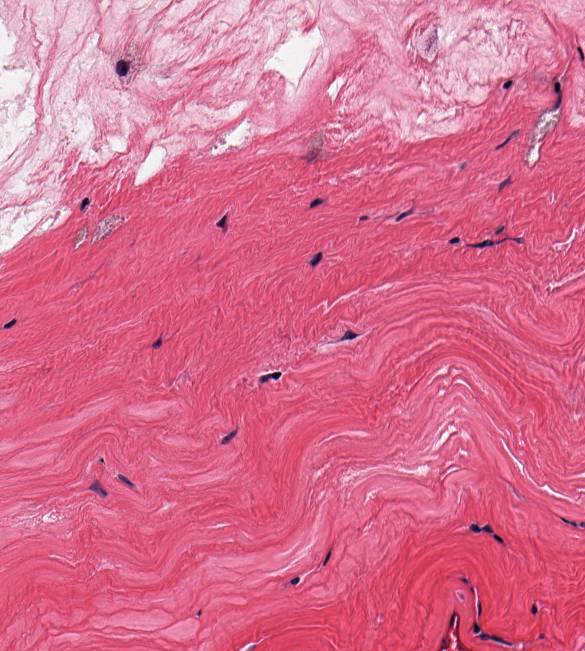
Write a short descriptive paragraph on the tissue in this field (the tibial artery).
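Background: most of the field is dense, deeply eosinophilic fibrous tissue, with a paler, looser zone along the top edge. Arrangement: across the middle, a band of compact collagen slants upward from the left toward the upper right. Cells: sparse, with small, dark, elongated fibroblast nuclei widely spaced between abundant collagen fibres.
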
